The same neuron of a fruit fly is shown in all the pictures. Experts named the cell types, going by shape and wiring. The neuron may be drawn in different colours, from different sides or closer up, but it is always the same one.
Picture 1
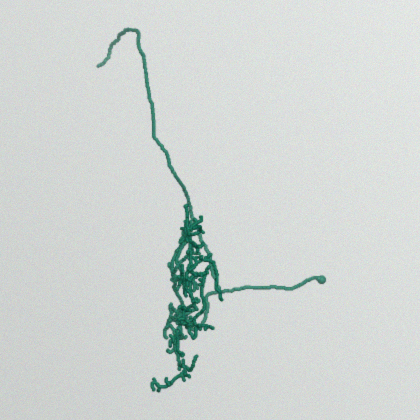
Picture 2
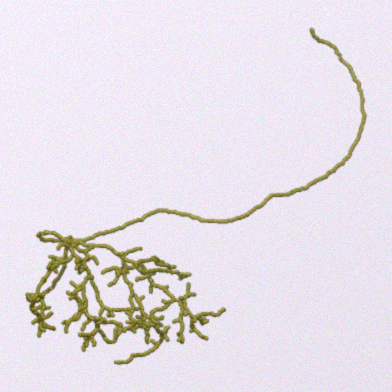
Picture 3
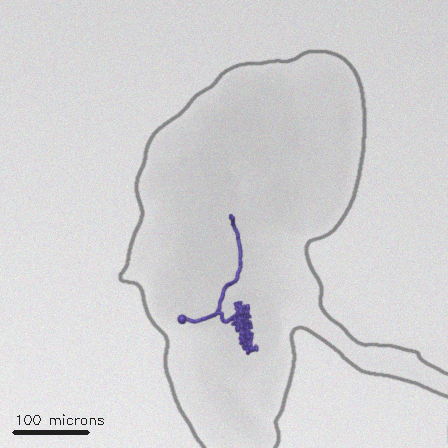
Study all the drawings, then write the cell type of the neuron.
LC28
